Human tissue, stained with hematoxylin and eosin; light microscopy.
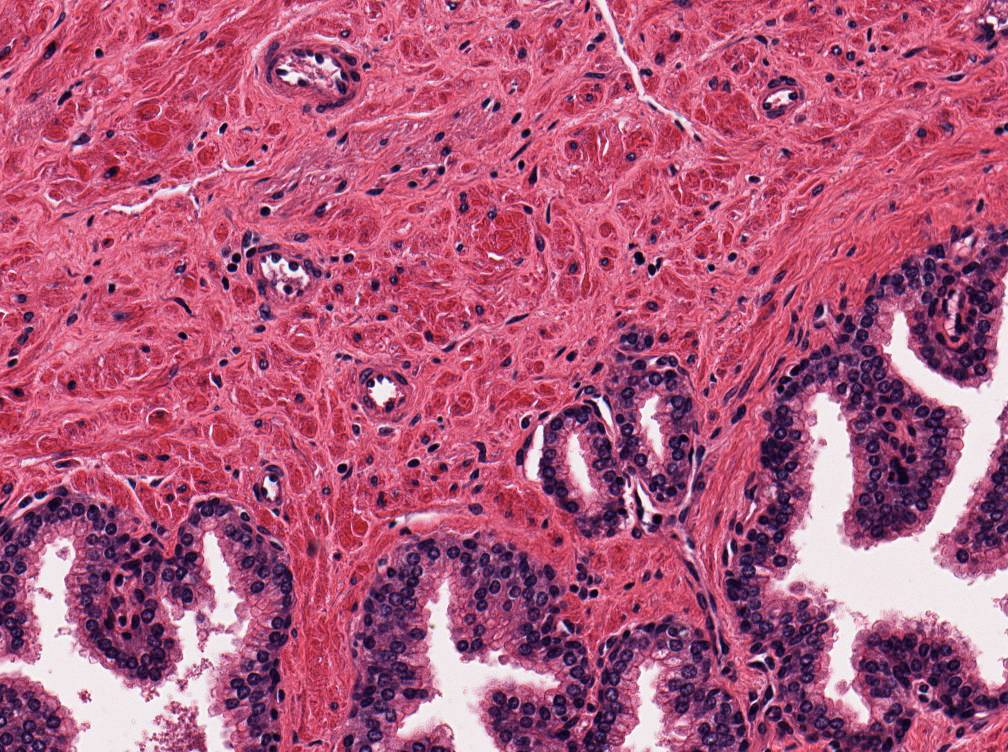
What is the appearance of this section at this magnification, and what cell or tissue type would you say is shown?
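Glands sit along the bottom and right side; dense pink stroma fills the upper half. The bigger glands have irregular outlines, with epithelial folds jutting into their lumens. They're lined by columnar cells, pale pink cytoplasm toward the lumen and dark round nuclei crowded at the base. The stroma is bright pink smooth muscle bundles running every which way, cut both across and lengthwise. This is prostate.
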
